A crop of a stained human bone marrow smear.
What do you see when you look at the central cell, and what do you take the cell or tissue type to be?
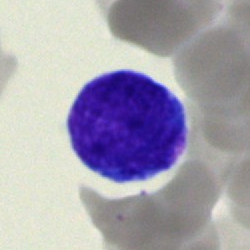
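This one has a round outline, and the nucleus fills almost the whole cell. Its chromatin is dense, with darker clumped patches. There's hardly any cytoplasm, a barely visible rim at most. It's a lymphocyte.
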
